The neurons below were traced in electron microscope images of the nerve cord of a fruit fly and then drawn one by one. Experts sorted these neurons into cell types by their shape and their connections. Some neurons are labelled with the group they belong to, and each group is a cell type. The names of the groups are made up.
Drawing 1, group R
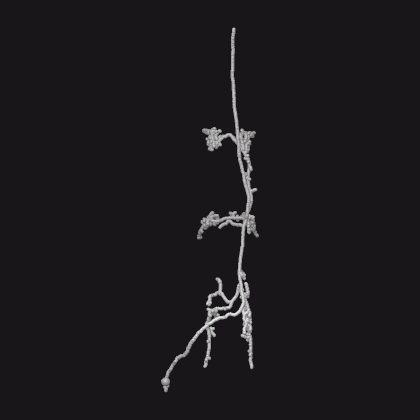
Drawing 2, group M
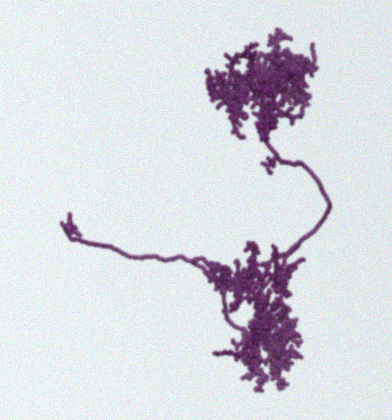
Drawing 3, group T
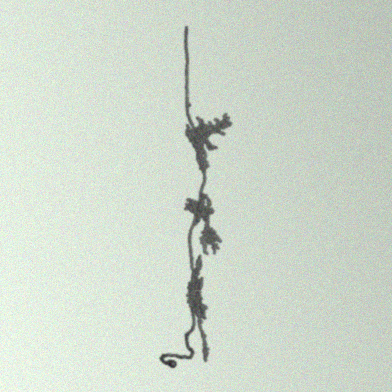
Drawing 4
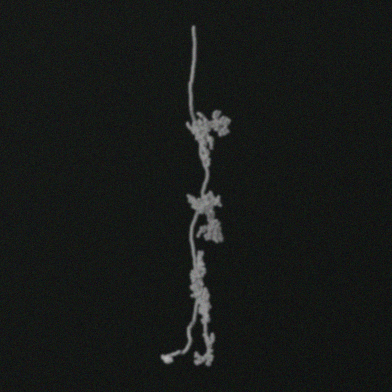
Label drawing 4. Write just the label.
group T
